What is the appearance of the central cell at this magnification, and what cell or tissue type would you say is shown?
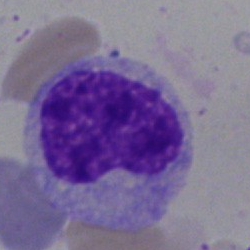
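Start with the outline, which is roughly round and smooth. Then follow the lower edge of the nucleus, where you'll find a shallow indentation. Search the nucleus carefully and you'll see no distinct nucleolus. Finally, the cytoplasm makes a moderate rim, broadest beneath the nucleus. This is a metamyelocyte.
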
